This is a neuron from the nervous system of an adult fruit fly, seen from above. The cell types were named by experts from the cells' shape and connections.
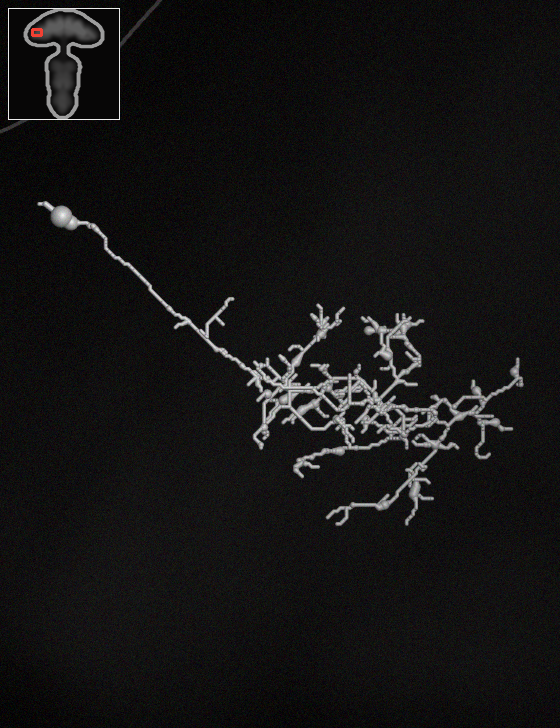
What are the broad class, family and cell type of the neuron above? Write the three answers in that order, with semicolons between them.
optic-lobe intrinsic neuron; Cm; Cm7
